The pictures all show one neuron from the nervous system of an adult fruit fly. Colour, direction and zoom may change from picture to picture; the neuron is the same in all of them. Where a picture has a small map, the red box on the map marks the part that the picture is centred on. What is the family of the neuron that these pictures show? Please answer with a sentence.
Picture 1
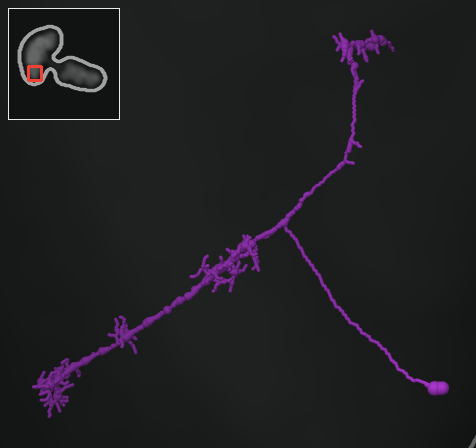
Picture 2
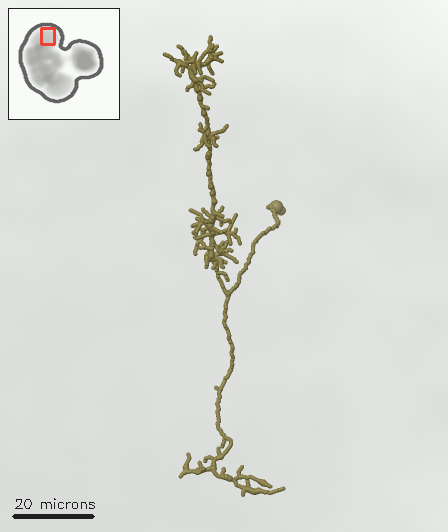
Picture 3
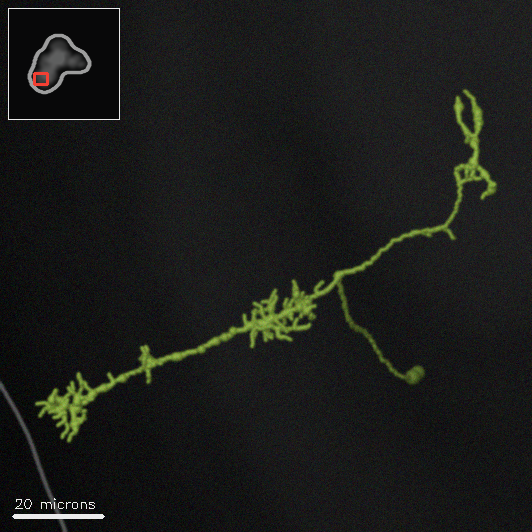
The family is T.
